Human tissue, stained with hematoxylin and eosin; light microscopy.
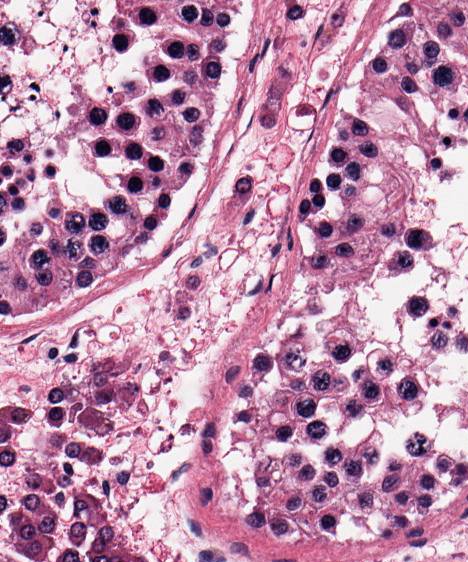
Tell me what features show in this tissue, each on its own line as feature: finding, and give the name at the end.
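Tubule walls: flattened, elongated dark nuclei running parallel to the wall
Tubule contents: many rounded cells with round, dark purple nuclei
Right-hand tubule: many larger round nuclei with coarse, clumped chromatin
Between tubules: loose, pale, wispy band with scattered cells
Name: testis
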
